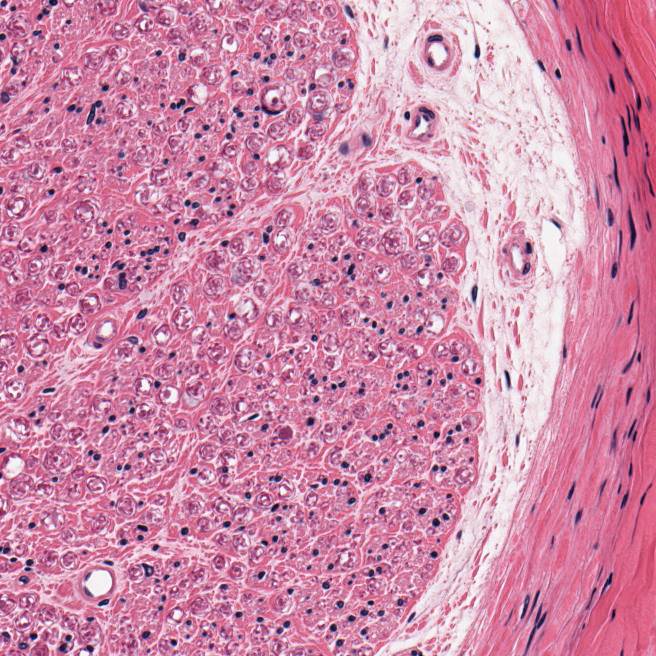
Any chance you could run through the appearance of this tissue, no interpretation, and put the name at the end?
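A large rounded bundle of nerve fibres, cut in cross section, fills the left two-thirds of the field. Thin pink fibrous strands split it into smaller fibre groups. Pale, loose connective tissue curves around its right side, and dense pink tissue with spindle-shaped dark nuclei runs top to bottom along the right edge. This is tibial nerve.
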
